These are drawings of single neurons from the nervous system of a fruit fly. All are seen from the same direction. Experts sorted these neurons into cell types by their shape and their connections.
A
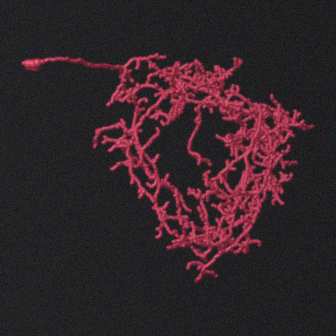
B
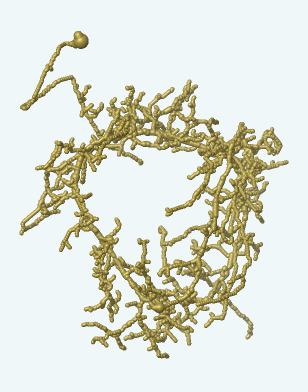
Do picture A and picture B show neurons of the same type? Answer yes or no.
yes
